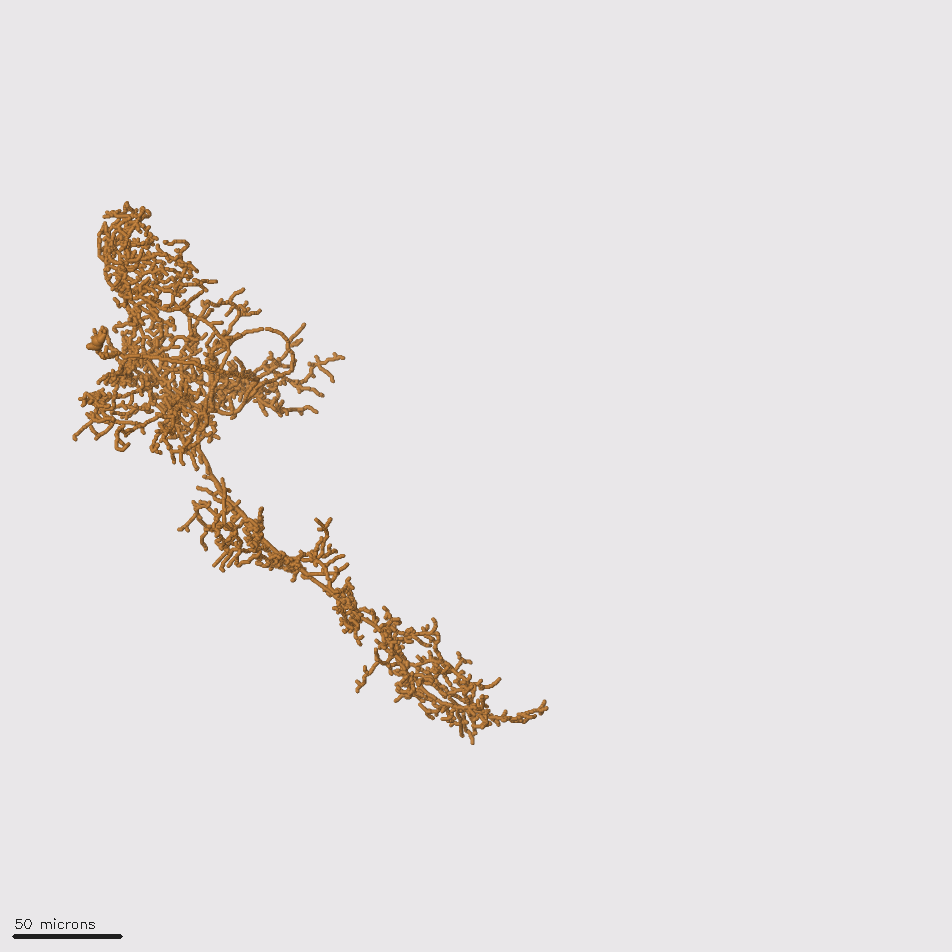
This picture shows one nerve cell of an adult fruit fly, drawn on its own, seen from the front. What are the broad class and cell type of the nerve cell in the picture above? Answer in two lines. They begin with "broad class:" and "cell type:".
broad class: central-brain intrinsic neuron
cell type: AVLP209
